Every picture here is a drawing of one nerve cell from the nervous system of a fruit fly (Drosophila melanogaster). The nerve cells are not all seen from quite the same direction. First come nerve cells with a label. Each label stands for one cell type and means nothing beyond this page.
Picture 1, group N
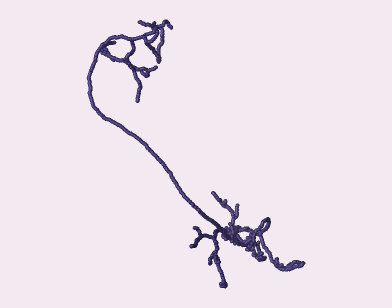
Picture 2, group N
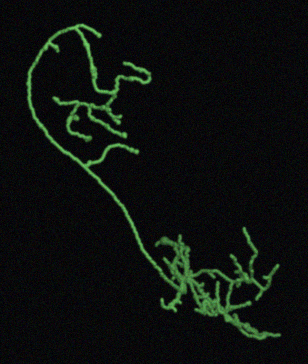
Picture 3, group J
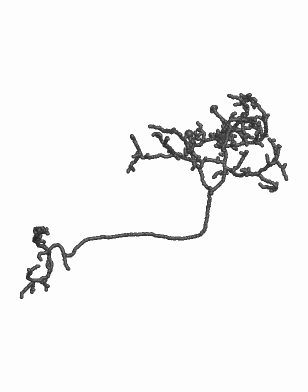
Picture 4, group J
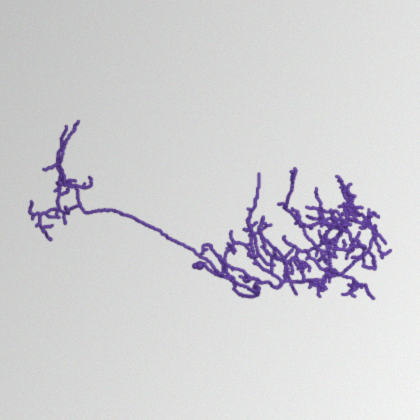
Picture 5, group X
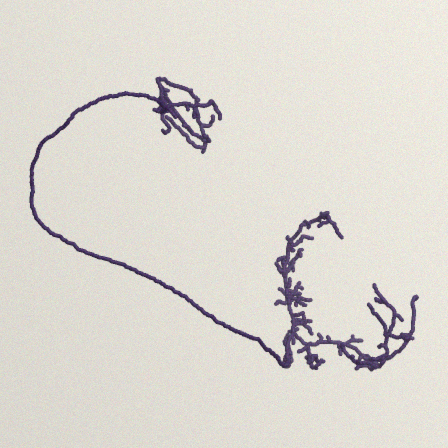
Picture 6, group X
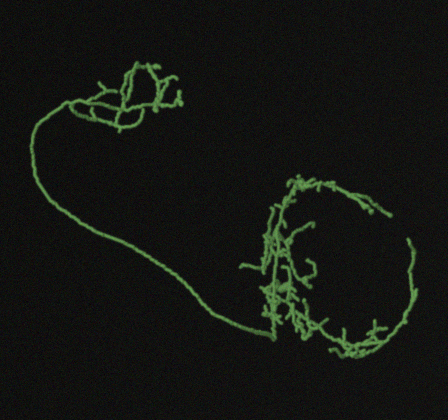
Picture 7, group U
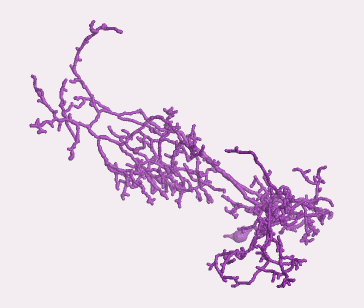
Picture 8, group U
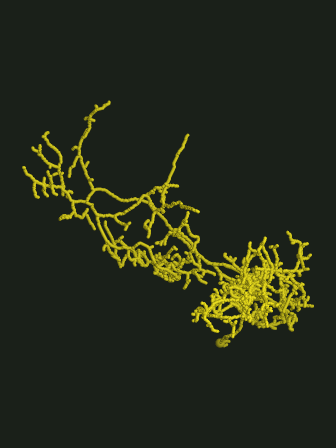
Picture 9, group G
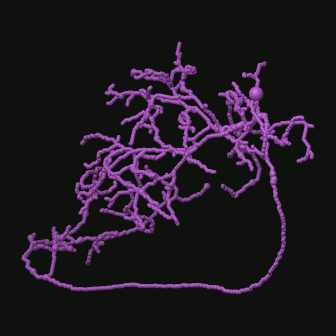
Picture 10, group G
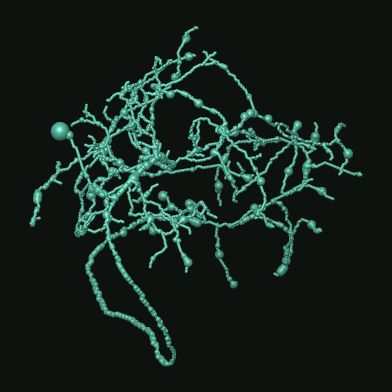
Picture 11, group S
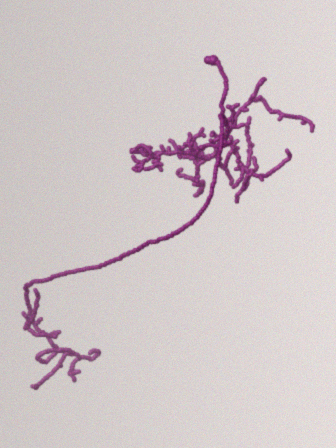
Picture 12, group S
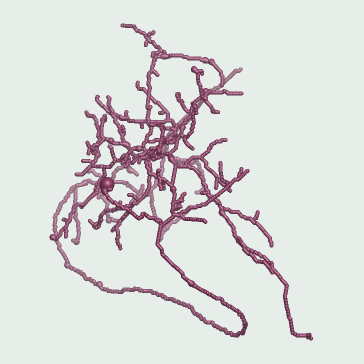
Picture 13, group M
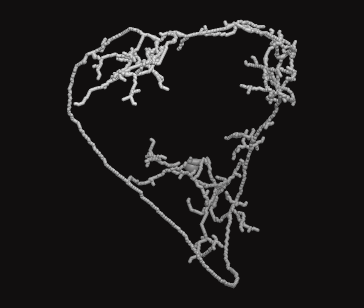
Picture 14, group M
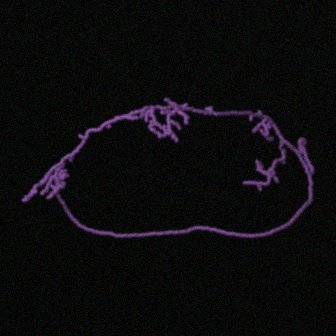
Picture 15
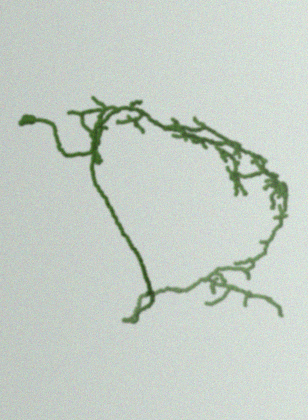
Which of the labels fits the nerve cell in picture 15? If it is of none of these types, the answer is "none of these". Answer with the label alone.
group M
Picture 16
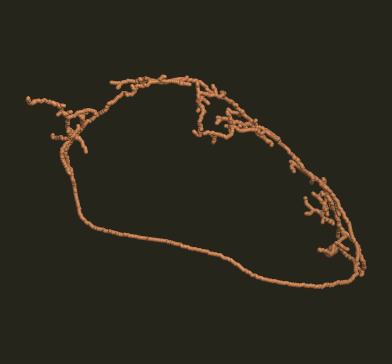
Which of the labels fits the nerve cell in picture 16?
group M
